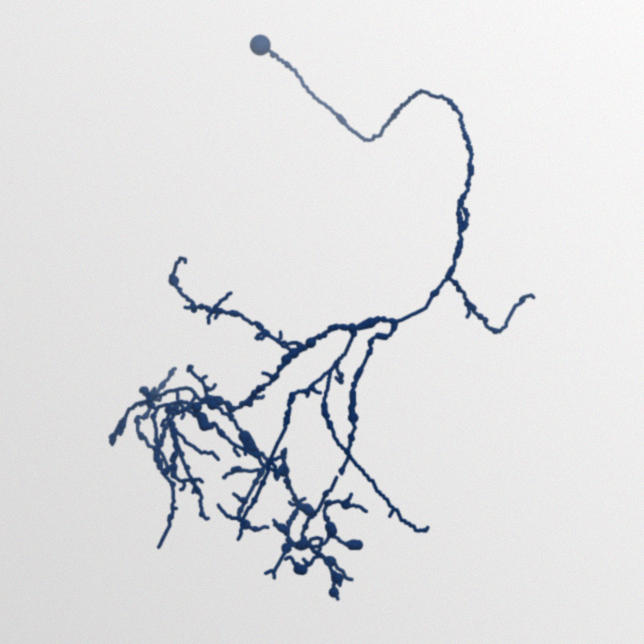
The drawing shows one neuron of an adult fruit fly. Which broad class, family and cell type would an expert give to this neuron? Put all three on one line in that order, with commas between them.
central-brain intrinsic neuron, hemilineage LHa3, CB4086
